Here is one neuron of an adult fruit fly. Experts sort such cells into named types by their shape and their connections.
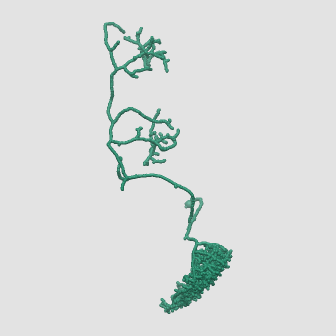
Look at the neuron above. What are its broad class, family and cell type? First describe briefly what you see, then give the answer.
Its cell body lies in the middle of the picture. As drawn here it is taller than it is wide. Its broad class is visual projection neuron. Its family is LoVP. The cell type is LoVP85.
